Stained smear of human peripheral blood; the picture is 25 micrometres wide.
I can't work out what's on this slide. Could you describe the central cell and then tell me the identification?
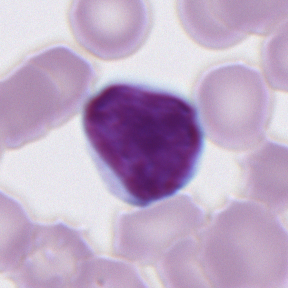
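Outline first: a rounded triangle rather than a circle. Nucleus next: a single mass, with no lobes. Cytoplasm last: pale blue where it can be seen, and free of vacuoles. This is a typical lymphocyte.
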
